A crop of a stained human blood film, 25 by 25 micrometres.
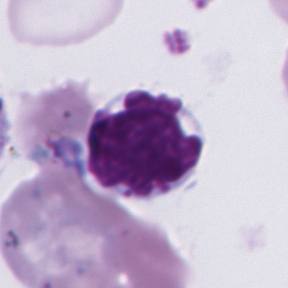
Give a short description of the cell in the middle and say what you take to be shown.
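The nucleus fills most of the cell and measures about 9 micrometres across. Its outline is knobby and irregular, with several bulges. The chromatin is dark purple and densely clumped. Around it runs a thin, nearly colourless rim of cytoplasm, widest at the upper left and right. This is a typical lymphocyte.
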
